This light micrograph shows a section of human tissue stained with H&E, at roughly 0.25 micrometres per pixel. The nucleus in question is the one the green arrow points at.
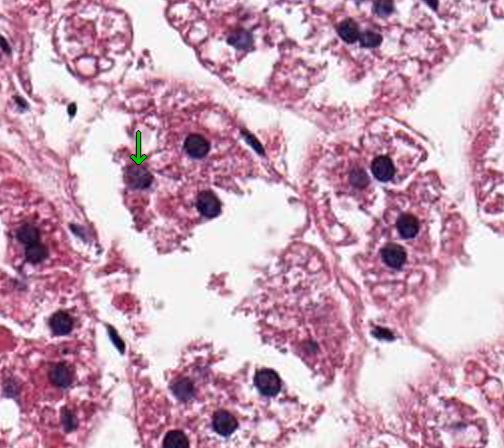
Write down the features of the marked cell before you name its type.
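The nucleus is roundish and about the same size as the nuclei of the neighbouring cells in the same group. The nucleus stains dark purple but looks smudgier, with a less crisp outline, than the sharply outlined dark nuclei beside it. The cell lies at the left edge of a cluster of similar cells, where its ragged border faces a wide clear space. The marked cell is an adrenal cortical cell.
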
